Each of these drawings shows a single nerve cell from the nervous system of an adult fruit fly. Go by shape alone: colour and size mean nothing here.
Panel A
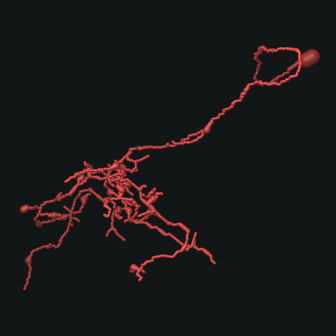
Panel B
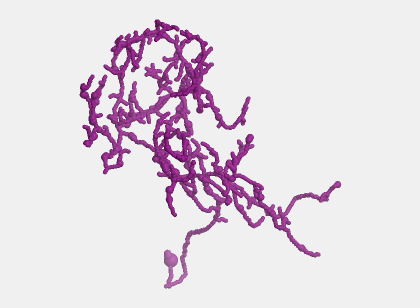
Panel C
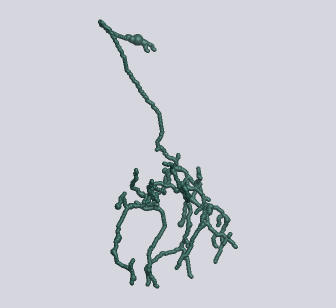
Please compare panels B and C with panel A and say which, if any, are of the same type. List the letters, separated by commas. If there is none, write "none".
C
